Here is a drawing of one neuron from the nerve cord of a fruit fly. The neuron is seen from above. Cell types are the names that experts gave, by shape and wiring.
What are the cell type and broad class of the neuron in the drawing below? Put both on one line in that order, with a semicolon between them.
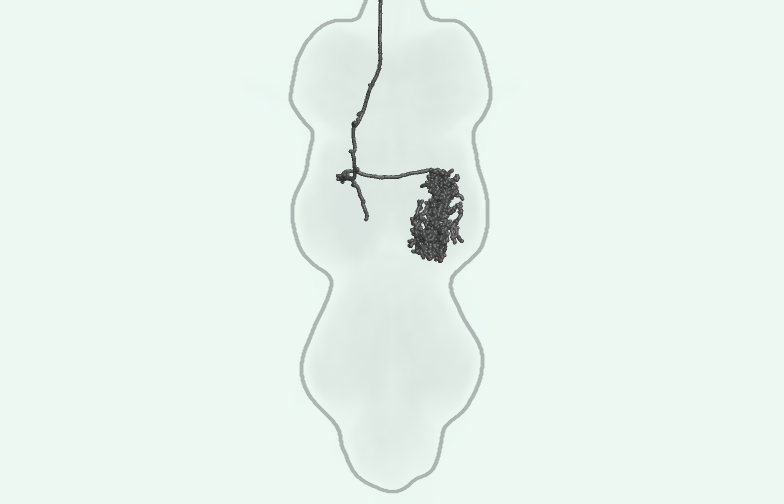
ANXXX145; ascending neuron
